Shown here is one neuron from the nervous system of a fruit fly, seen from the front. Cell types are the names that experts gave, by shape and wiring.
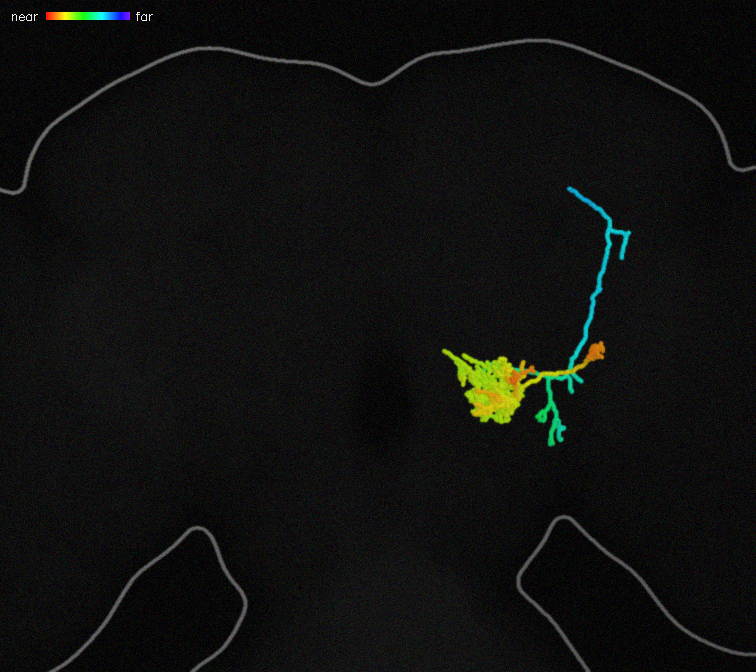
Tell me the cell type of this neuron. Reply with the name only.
VP3+_l2PN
